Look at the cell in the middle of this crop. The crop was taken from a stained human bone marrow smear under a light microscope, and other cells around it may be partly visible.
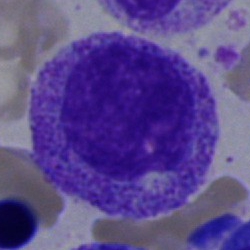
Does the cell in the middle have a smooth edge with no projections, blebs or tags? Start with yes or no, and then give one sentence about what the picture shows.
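Yes. The cell surface is smooth, without projections or blebs.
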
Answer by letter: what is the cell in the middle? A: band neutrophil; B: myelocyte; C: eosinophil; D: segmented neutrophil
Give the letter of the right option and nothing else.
B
